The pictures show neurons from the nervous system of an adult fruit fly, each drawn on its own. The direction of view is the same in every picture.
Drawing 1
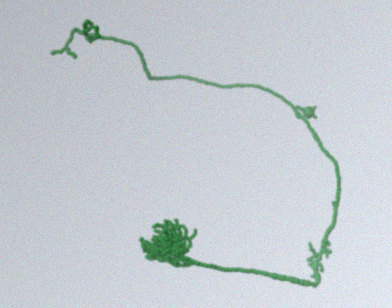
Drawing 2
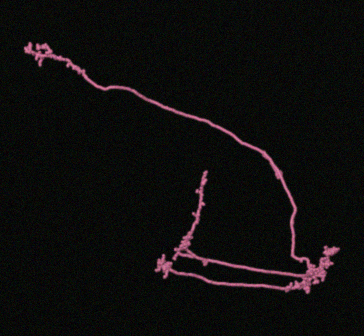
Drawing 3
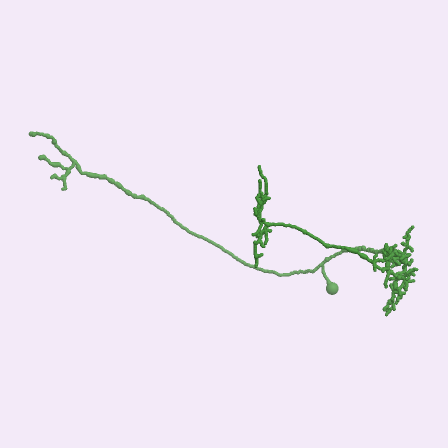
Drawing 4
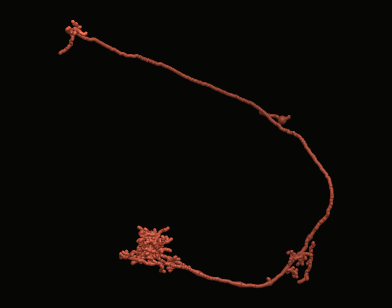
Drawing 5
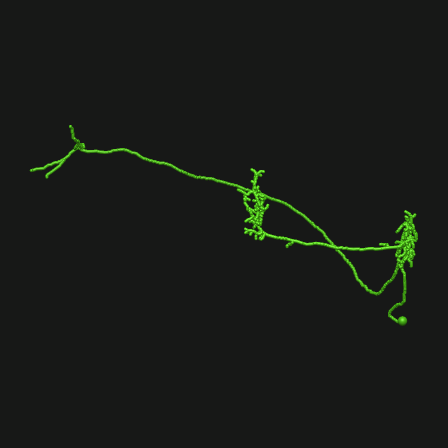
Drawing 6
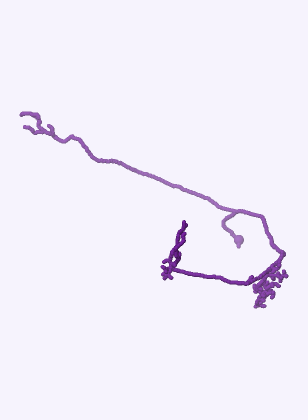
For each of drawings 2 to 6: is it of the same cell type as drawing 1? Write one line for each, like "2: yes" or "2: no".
2: no
3: no
4: yes
5: no
6: no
